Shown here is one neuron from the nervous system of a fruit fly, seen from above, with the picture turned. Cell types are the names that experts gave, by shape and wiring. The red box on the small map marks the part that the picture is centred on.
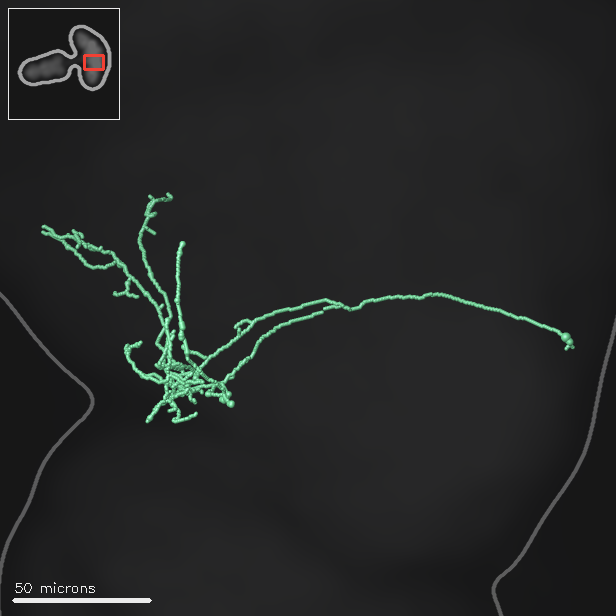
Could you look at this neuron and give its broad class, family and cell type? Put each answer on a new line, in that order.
central-brain intrinsic neuron
hemilineage LALa1_posterior
CB2246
